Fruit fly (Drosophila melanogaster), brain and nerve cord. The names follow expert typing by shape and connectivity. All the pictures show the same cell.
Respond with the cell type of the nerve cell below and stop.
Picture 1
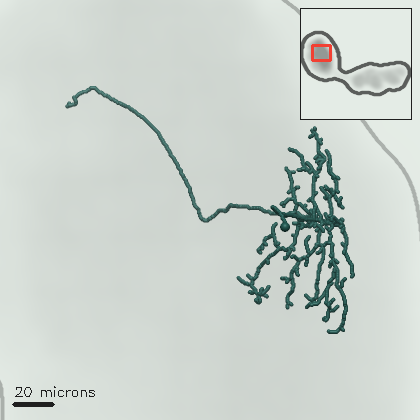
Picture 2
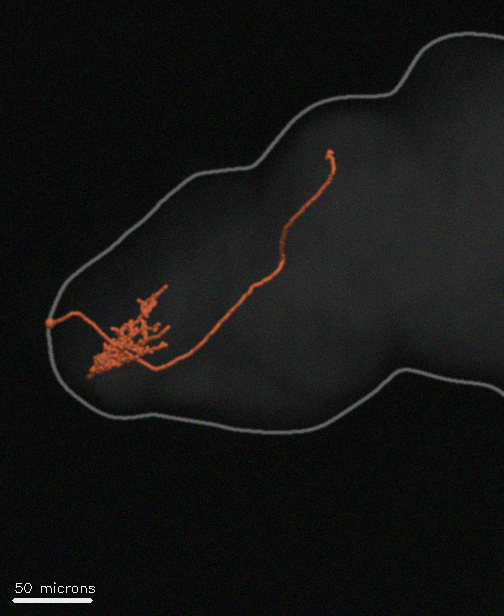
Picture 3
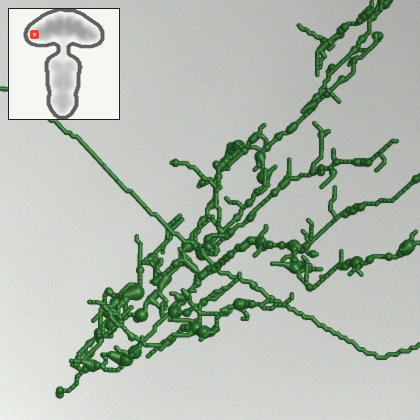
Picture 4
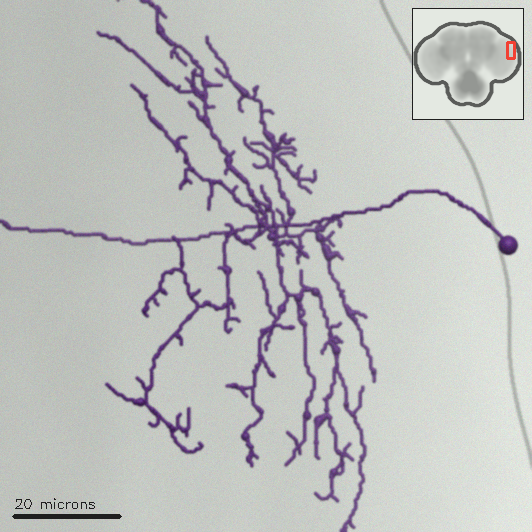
MeTu3a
